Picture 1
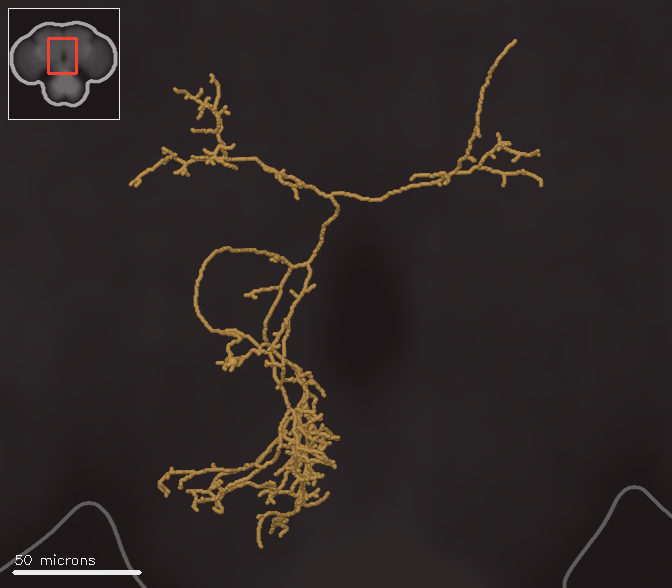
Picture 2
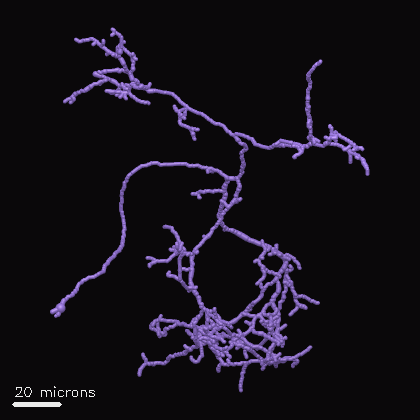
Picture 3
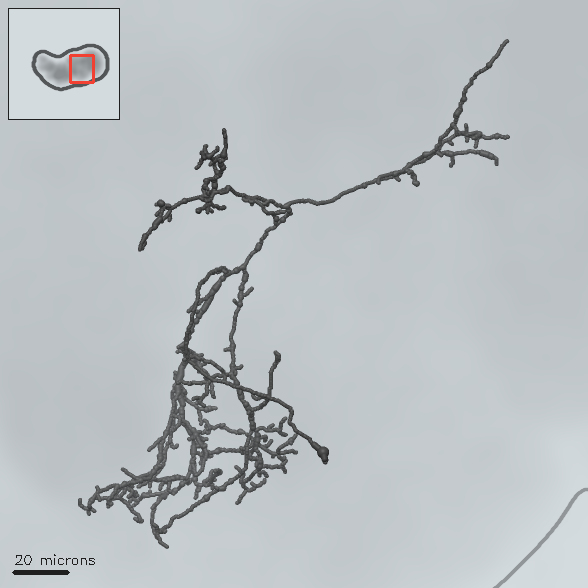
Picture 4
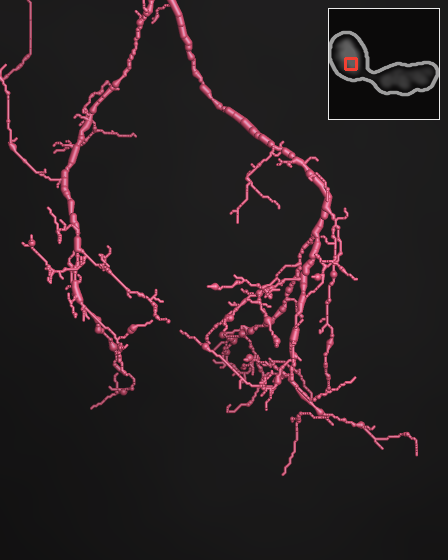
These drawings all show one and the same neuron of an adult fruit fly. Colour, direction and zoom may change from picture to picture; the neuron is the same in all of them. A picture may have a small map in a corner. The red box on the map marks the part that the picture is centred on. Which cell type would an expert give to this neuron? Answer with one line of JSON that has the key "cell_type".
{"cell_type": "CL122_b"}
